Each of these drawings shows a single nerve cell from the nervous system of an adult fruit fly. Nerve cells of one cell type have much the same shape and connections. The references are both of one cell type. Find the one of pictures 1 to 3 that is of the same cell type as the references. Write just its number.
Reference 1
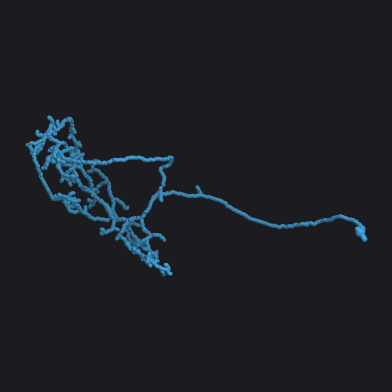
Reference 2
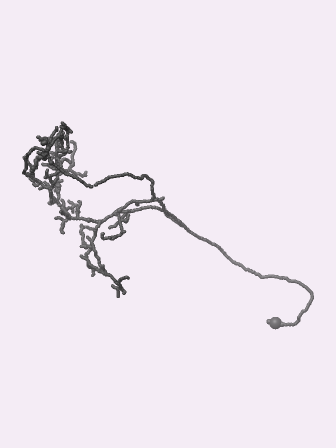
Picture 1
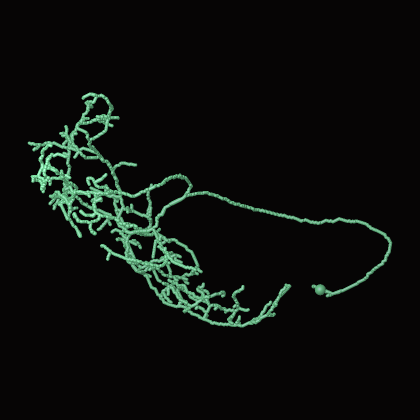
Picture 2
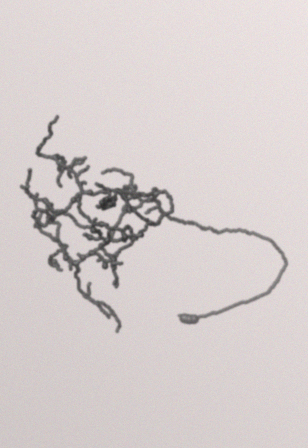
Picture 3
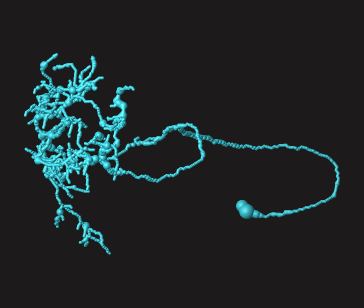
3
